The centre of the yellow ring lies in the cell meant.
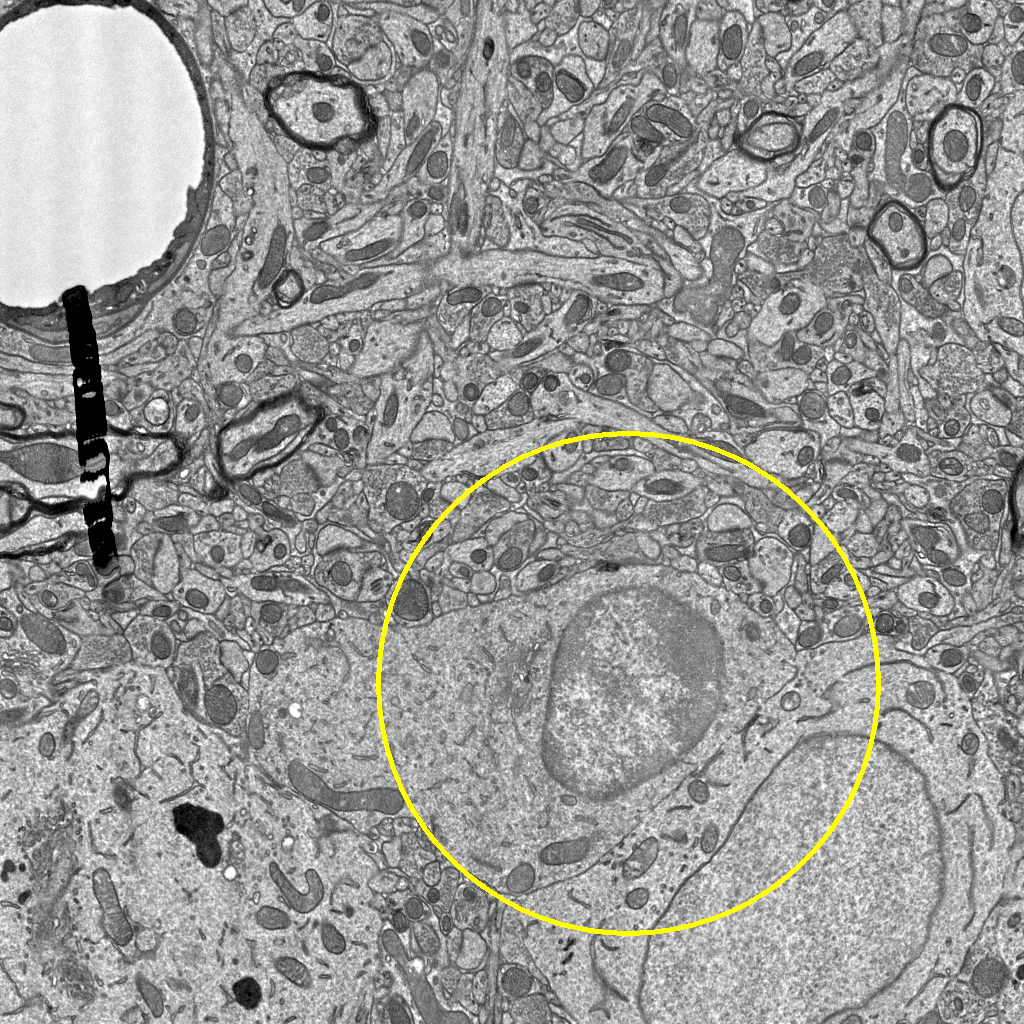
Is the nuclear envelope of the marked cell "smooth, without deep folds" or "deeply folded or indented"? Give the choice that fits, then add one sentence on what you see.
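Smooth, without deep folds. The nuclear envelope shows no deep infoldings.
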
